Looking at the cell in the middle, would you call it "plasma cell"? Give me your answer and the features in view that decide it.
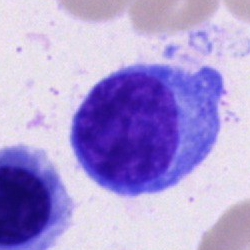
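Look first at the zone right beside the nucleus: it is paler than the rest of the cytoplasm.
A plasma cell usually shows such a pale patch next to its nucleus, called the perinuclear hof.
That feature speaks for plasma cell. Now the cytoplasm as a whole: it is deep blue and lies mainly on the right side of the nucleus.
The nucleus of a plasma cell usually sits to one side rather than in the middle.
Cytoplasm gathered on one side of the nucleus agrees with that, so this too goes with plasma cell. The outline is roughly oval and smooth apart from a rounded cytoplasmic bulge at the upper right, and no granules are visible. Another nucleated cell, cut off at the edge of the picture, lies at the lower left without touching this one. So plasma cell fits, and blast is the less fitting name.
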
